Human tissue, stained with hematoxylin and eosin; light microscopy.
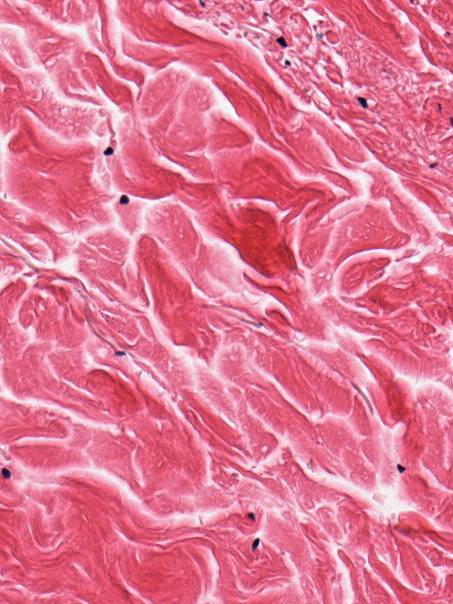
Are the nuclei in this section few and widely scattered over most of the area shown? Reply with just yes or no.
Yes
